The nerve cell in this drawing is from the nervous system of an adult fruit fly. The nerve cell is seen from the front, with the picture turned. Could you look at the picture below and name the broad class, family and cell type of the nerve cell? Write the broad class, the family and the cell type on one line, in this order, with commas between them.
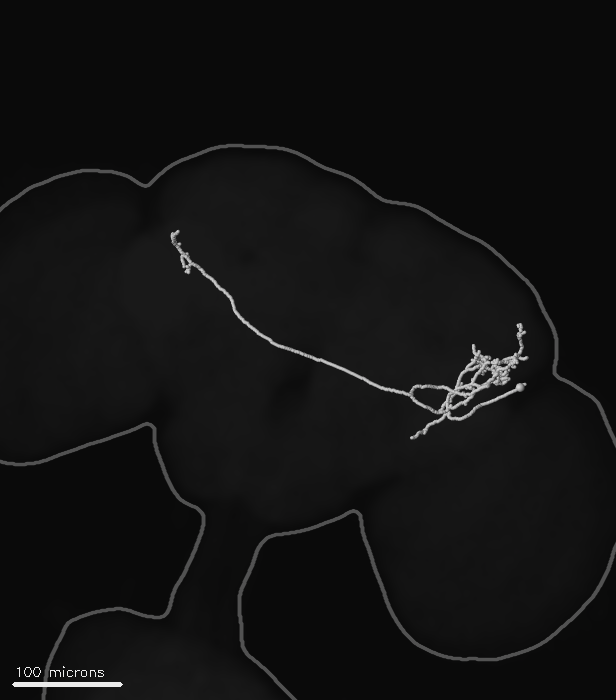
central-brain intrinsic neuron, hemilineage VPNp1_medial, LHPV3a3_b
